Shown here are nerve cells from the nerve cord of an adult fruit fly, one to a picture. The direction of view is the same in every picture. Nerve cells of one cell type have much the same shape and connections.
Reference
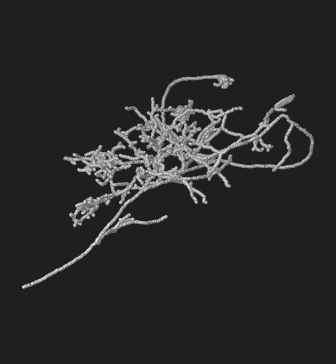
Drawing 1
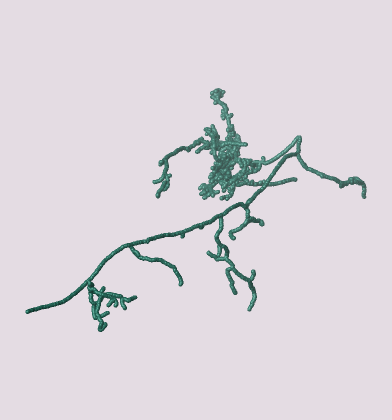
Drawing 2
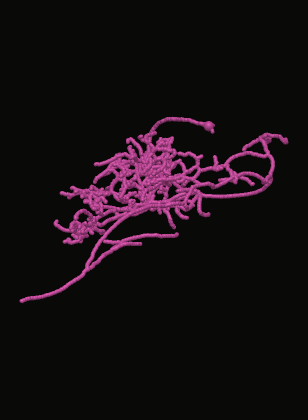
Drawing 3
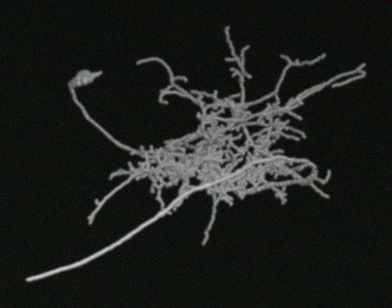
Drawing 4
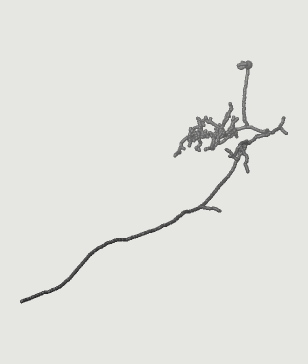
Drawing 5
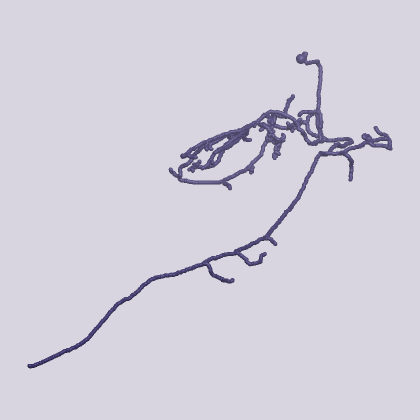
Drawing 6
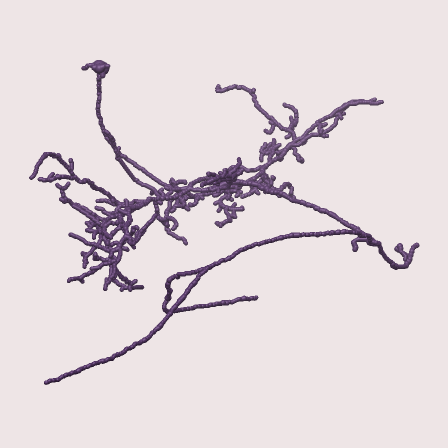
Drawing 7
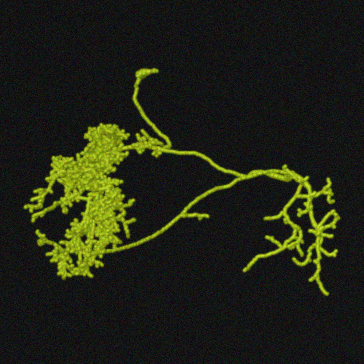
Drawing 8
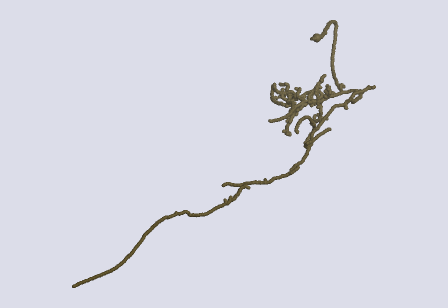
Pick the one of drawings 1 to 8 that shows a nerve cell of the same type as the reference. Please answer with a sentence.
The nerve cell in drawing 2 is of the same cell type.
